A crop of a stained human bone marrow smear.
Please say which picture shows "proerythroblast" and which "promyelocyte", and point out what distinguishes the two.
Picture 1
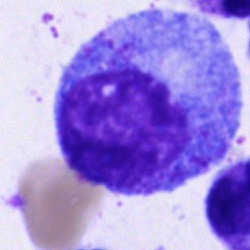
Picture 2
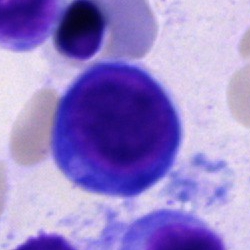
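Picture 1 shows a promyelocyte, and picture 2 shows a proerythroblast. Begin with the nucleus: in picture 1 it lies off-centre toward the lower left, while in picture 2 it fills most of the cell. Picture 1 therefore has plentiful cytoplasm, whereas picture 2 has only a narrow rim, widest at the lower left. Now compare colour: the cytoplasm in picture 1 is stained blue, and in picture 2 it is deep blue. In picture 1 the chromatin is dark purple and coarsely mottled, and the nucleus in picture 2 stains dark purple too. Finally, the cytoplasm in picture 1 is speckled with fine purple dots rather than large granules.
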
